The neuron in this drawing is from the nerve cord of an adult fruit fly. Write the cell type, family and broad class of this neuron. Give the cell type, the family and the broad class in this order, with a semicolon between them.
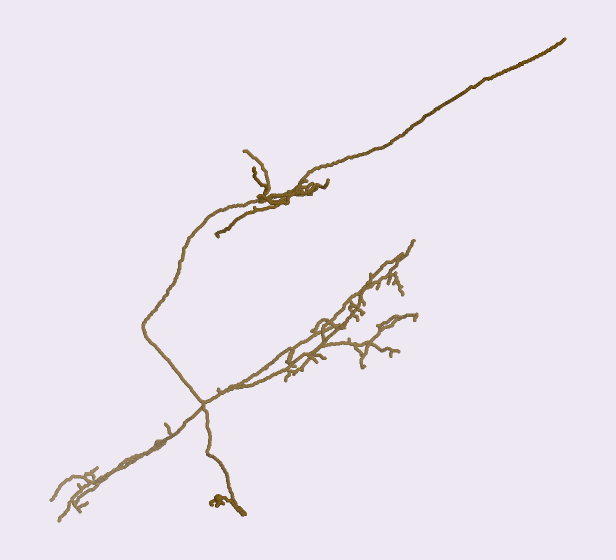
AN07B057; hemilineage 07B; ascending neuron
